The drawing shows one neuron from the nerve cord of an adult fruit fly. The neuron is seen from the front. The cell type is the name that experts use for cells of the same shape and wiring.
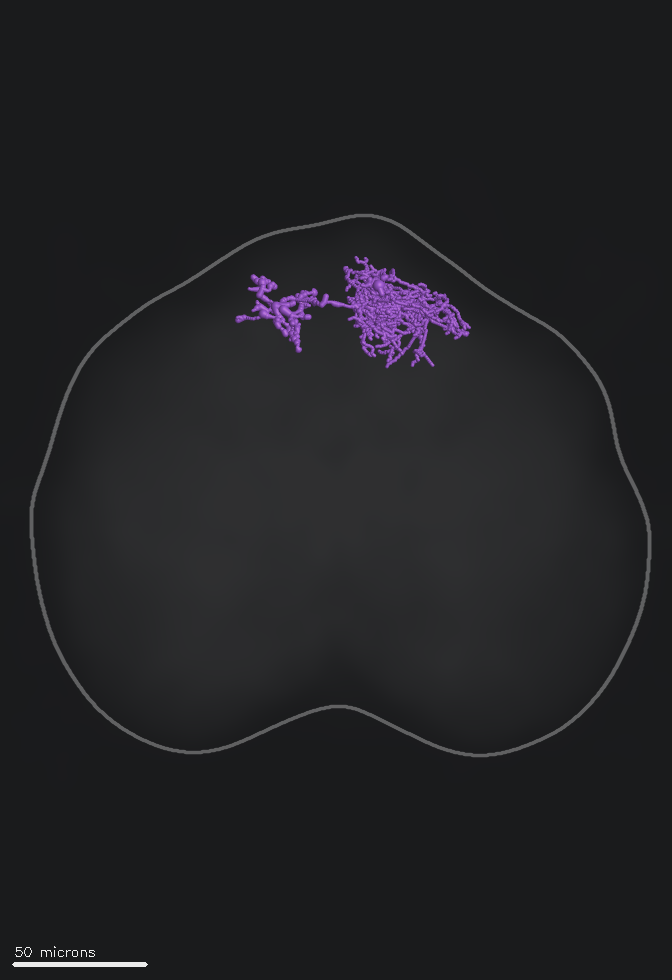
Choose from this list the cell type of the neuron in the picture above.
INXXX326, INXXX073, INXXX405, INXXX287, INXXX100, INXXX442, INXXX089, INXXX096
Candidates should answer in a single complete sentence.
The neuron is of cell type INXXX287.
